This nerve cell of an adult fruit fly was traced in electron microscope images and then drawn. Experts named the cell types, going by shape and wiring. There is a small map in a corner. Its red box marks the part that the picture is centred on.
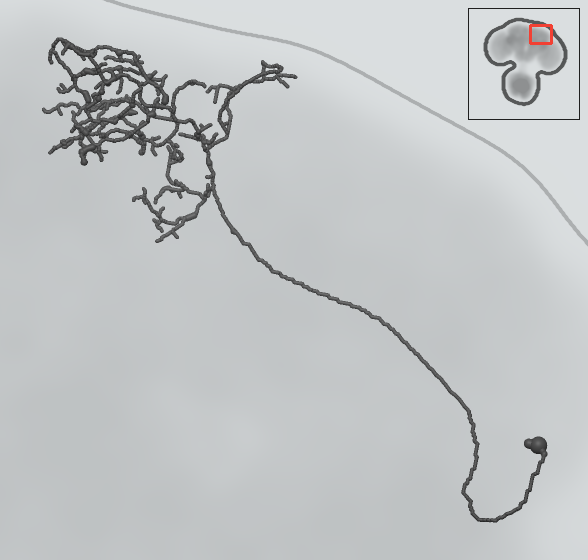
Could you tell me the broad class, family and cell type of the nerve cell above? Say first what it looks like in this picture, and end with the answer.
Its cell body lies at the lower right of the picture. Dozens of branch ends can be seen. Its broad class is central-brain intrinsic neuron. Its family is hemilineage SIPa1_ventral. Its cell type is SIP006.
